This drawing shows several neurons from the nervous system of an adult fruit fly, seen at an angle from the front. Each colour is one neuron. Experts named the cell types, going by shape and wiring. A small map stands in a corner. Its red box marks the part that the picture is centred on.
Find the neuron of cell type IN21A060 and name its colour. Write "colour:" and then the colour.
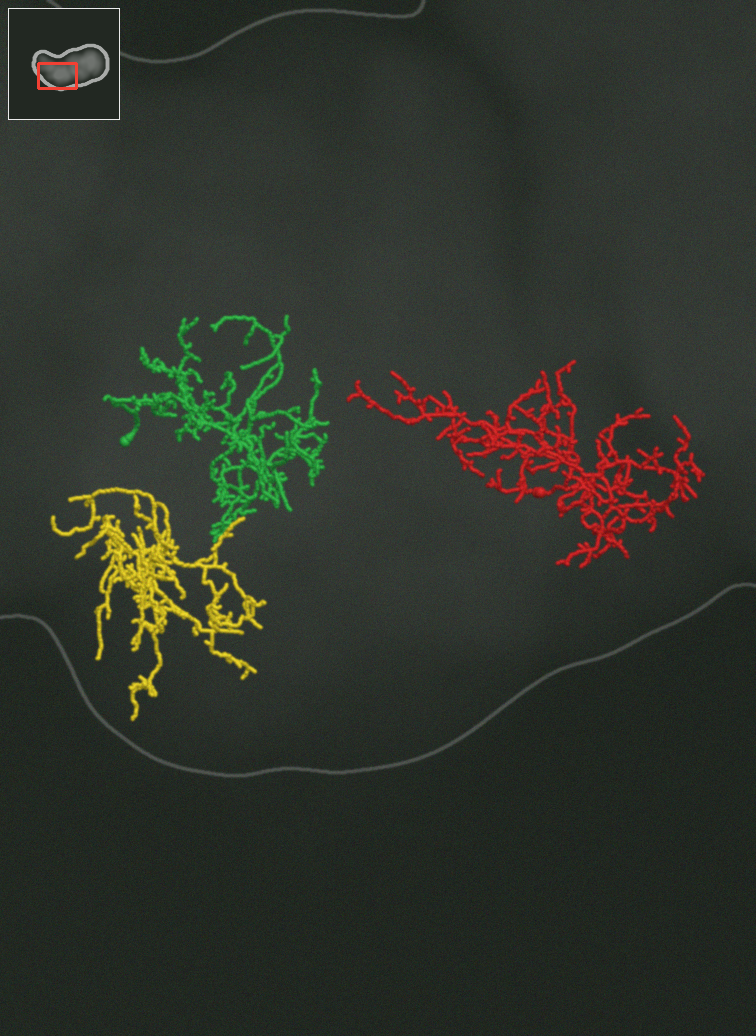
colour: yellow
